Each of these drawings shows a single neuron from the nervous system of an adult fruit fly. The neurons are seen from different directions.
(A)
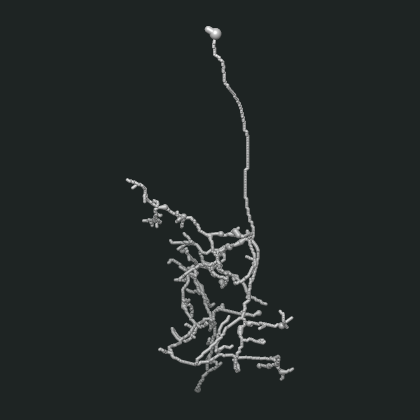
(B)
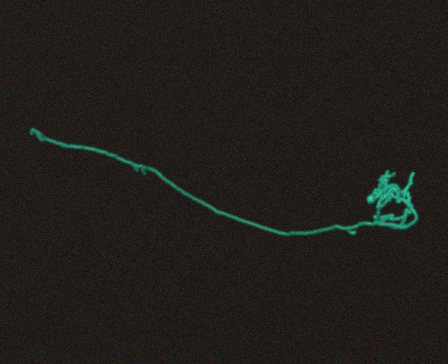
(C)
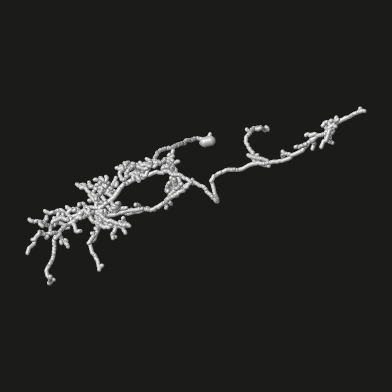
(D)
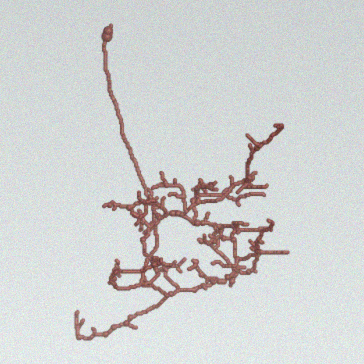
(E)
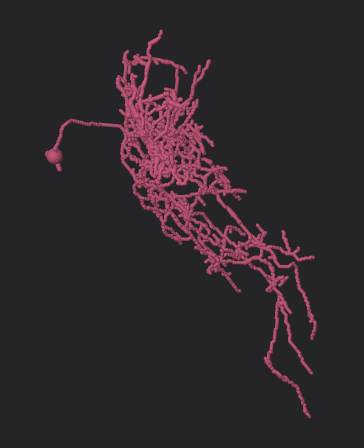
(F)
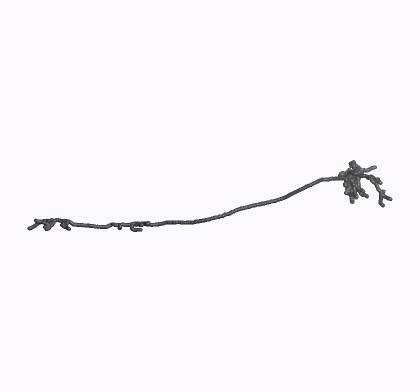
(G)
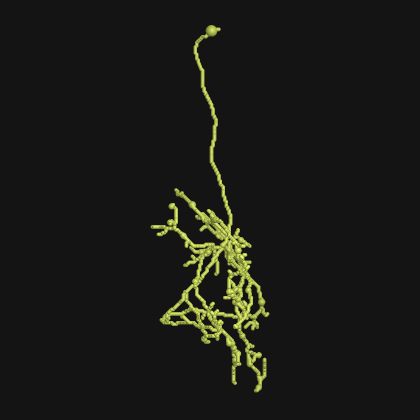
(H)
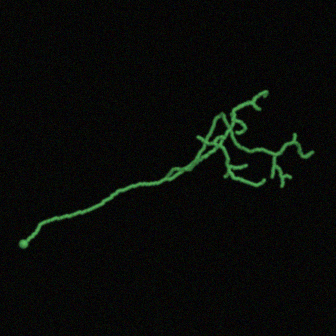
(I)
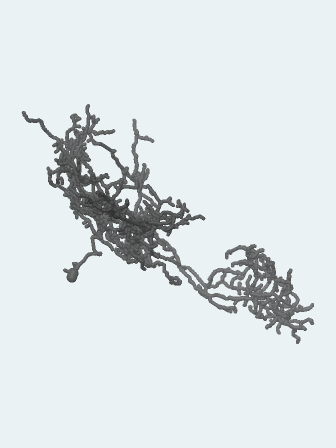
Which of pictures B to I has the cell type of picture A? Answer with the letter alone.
G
